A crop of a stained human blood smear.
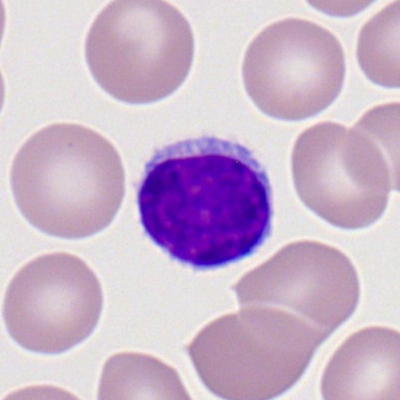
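Lymphocyte in the middle of a stained human blood smear. Dense chromatin in the nucleus stains dark purple. Pale blue cytoplasm surrounds the nucleus as only a thin rim, widest along the upper edge of the cell.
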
